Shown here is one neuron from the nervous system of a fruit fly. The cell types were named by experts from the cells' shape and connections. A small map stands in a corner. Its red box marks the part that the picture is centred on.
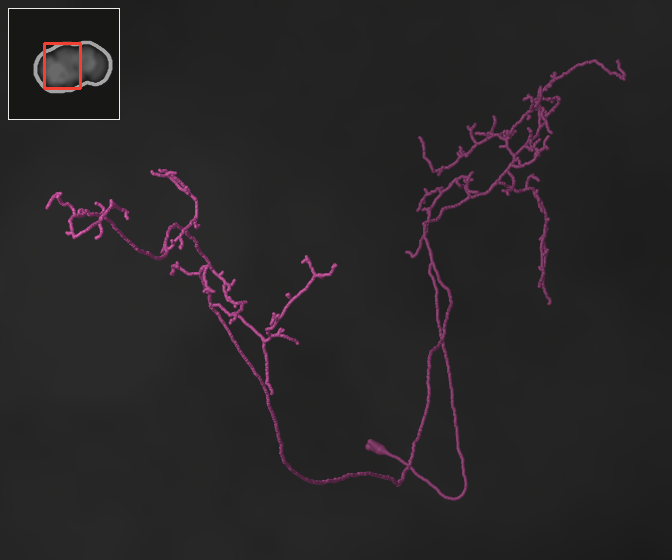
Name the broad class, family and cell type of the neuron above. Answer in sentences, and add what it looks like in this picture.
Its broad class is descending neuron. The family is hemilineage LB12. It is of cell type DNg02_b. Dozens of branch ends can be seen. As drawn here it is wider than it is tall.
